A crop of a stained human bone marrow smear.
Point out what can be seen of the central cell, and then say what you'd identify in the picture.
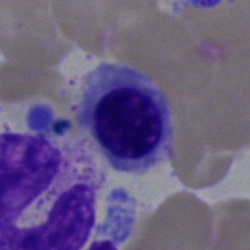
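In outline the cell is roughly round, its edge slightly uneven. An off-centre nucleus with dense dark purple chromatin leaves a wider band of cytoplasm on the upper-left side. No granules are visible in the cytoplasm. This is an erythroblast.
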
